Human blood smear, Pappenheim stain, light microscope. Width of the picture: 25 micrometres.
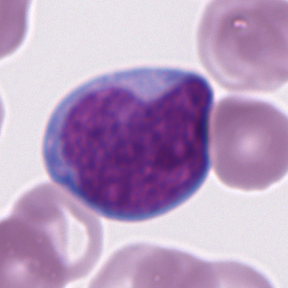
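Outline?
Smooth, oval.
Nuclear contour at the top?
A notch indents the upper edge; a paler patch of cytoplasm lies within it.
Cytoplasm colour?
Blue.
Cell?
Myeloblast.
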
